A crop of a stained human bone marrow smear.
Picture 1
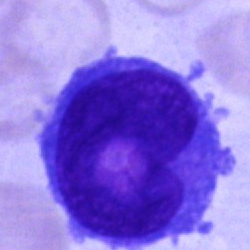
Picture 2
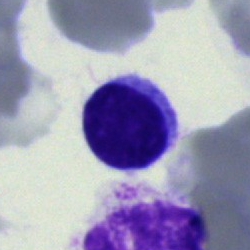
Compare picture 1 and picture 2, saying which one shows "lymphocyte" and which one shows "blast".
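Picture 1 is the blast, and picture 2 is the lymphocyte. The blast has several small rounded blebs sticking out from its margin, whereas the lymphocyte's outline is round and smooth. The blast's cytoplasm stains deep blue, while the lymphocyte has only a very thin rim of it, easiest to see at the upper right. In the blast, a curved groove gives the nucleus a folded look, and its centre is paler purple than its edges. The lymphocyte's chromatin, by contrast, is dense and dark purple.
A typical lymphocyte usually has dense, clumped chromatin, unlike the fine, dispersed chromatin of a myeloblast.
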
